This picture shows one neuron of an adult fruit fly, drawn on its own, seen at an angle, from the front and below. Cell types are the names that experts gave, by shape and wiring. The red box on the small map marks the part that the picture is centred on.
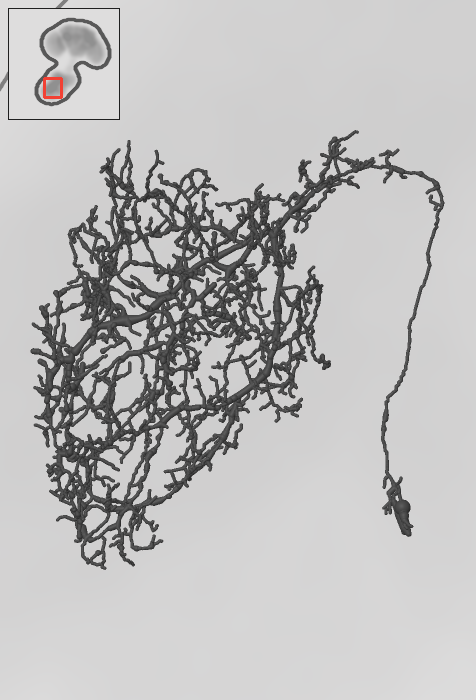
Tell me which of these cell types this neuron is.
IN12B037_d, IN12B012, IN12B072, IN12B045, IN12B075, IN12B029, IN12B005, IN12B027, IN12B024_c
IN12B012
